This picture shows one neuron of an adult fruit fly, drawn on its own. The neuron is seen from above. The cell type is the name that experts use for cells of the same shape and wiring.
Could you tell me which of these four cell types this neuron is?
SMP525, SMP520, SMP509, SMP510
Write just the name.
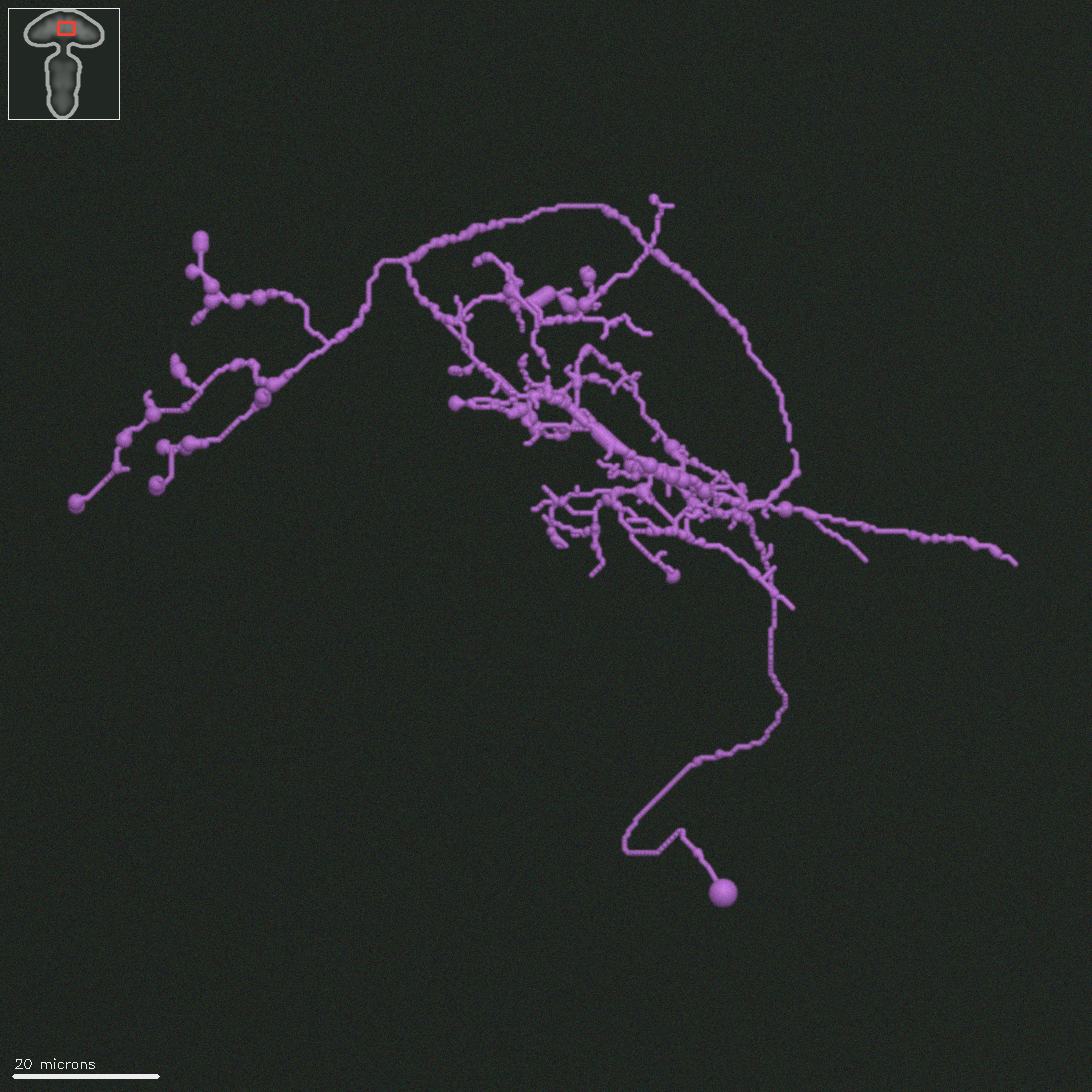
SMP520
